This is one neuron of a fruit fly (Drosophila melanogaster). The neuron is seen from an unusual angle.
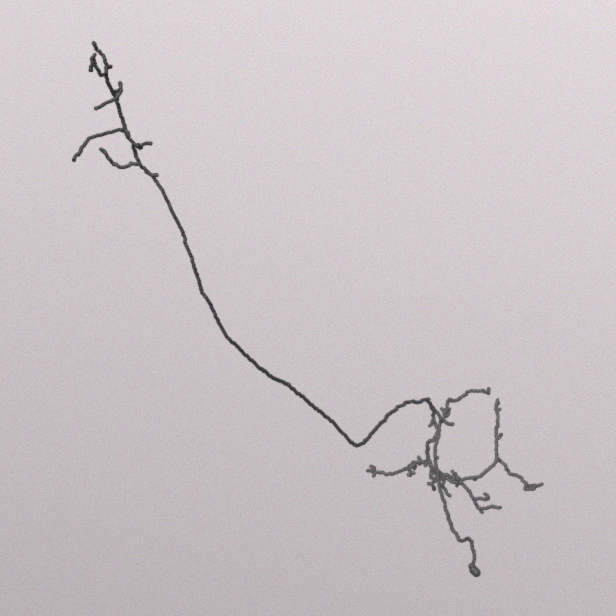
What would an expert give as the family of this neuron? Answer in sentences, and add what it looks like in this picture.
Its family is hemilineage LB12. Its broad class is descending neuron. The cell body is at the lower right of the picture. In this view it is about as wide as it is tall.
